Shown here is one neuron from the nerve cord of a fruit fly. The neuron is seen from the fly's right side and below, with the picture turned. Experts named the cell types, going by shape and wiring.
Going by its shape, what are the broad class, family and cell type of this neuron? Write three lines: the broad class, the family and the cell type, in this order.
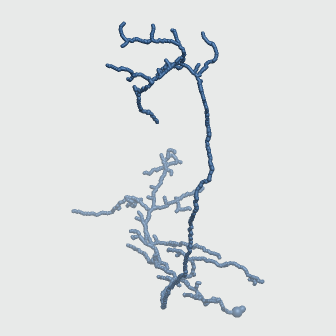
nerve-cord intrinsic neuron
hemilineage 01A
IN01A082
